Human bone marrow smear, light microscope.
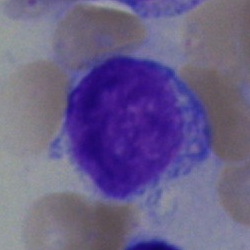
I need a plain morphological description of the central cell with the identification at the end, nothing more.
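Chromatin here stains deep purple, fine and even, with no coarse dark clumps. The cytoplasm's just a thin rim, widest on the right, where it looks lacy with small clear spaces. The edge is ragged, with little pale blue blebs at the lower left. It's a blast.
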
